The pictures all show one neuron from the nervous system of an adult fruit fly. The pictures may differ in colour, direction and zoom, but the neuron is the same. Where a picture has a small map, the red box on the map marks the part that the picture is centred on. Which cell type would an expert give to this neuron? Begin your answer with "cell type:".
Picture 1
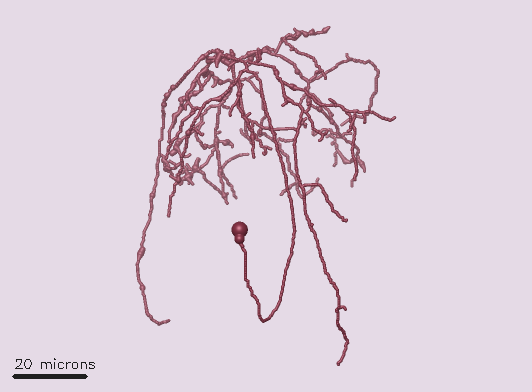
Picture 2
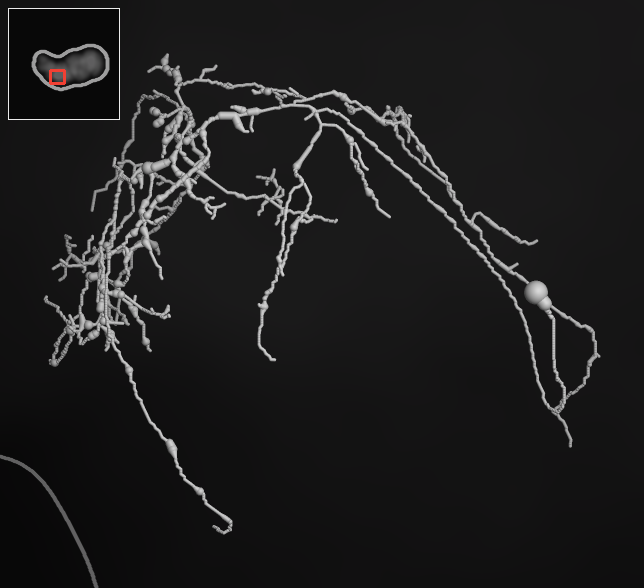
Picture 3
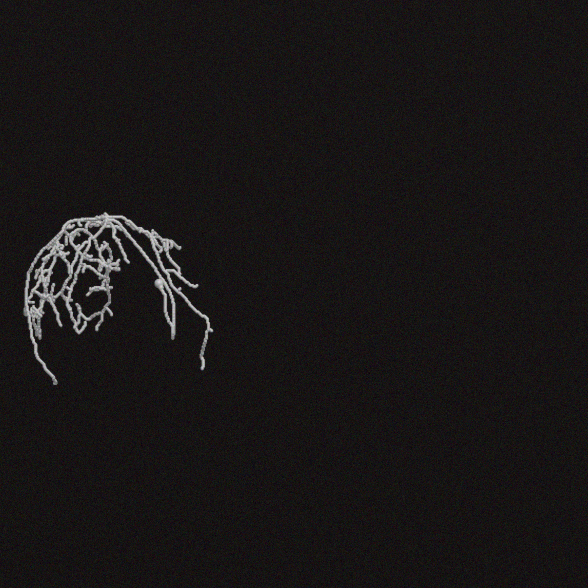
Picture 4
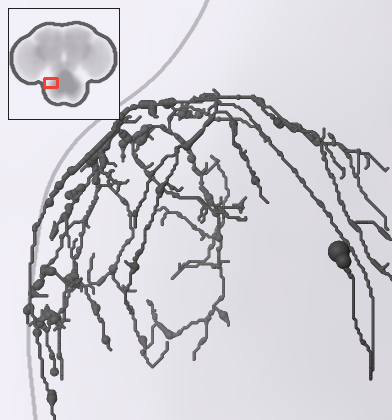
cell type: IN08A026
